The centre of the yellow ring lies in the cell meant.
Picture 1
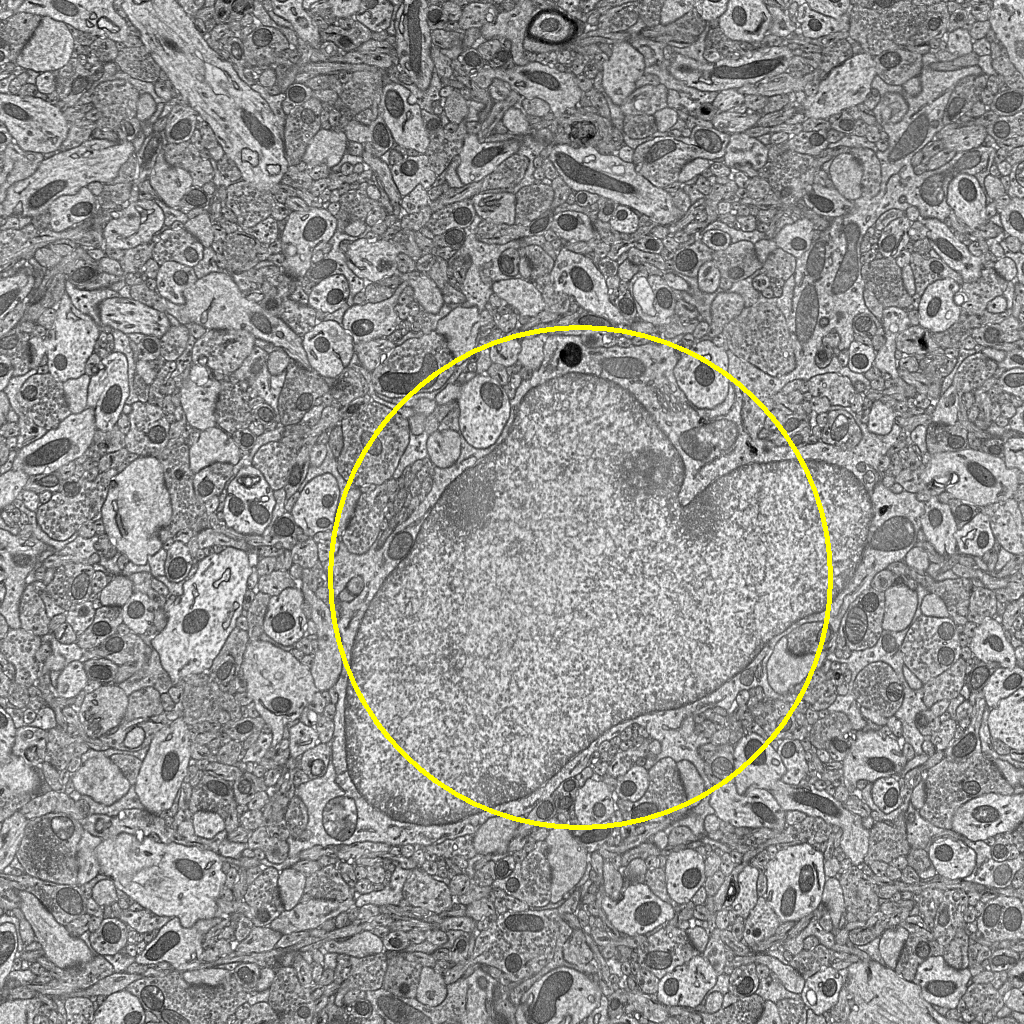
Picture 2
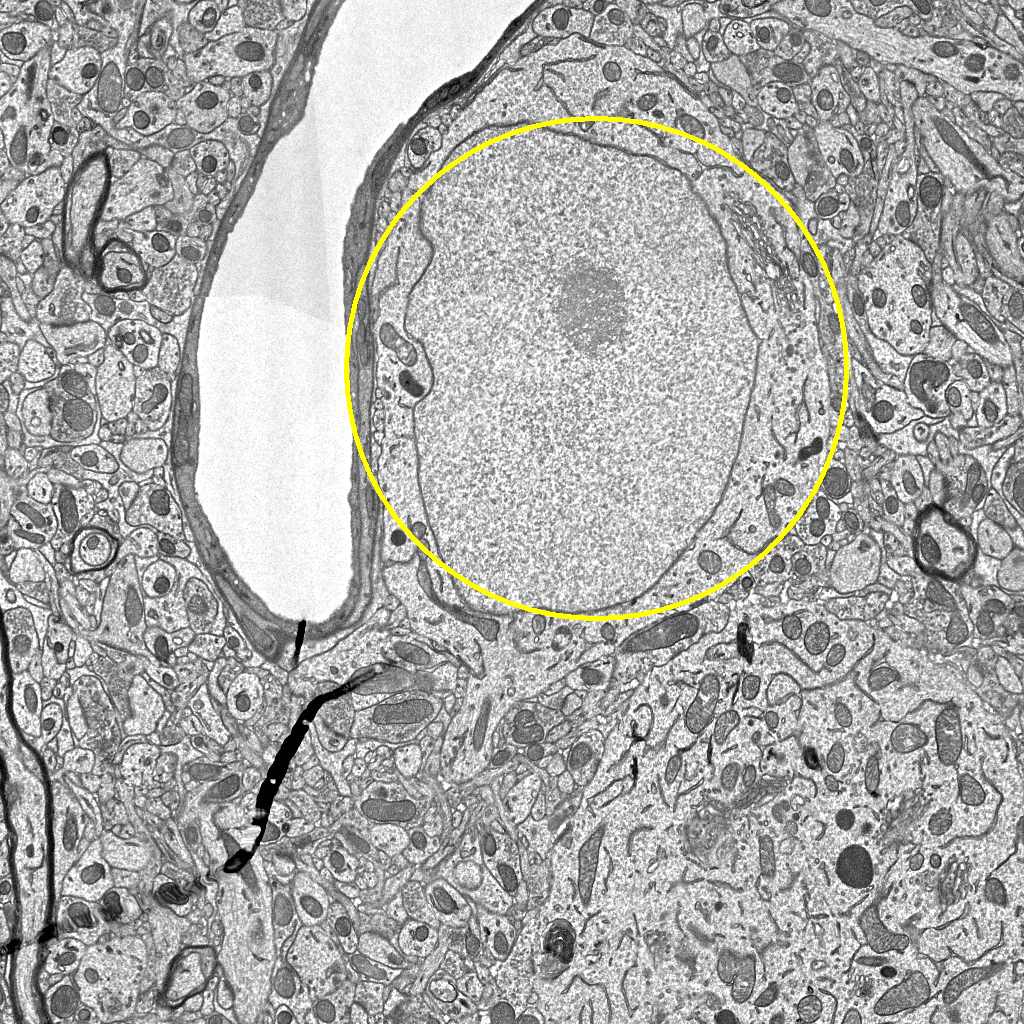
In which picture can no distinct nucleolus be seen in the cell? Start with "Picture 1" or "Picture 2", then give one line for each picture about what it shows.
Picture 1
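What picture 1 shows: No distinct nucleolus can be seen in this plane.
What picture 2 shows: A single darker granular nucleolus lies in the upper half of the nucleus.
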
